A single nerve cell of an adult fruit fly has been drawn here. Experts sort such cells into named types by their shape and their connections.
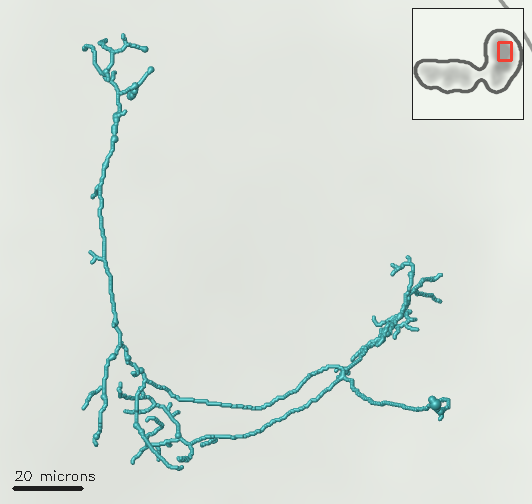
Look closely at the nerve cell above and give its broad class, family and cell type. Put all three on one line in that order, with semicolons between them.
central-brain intrinsic neuron; hemilineage LALa1_posterior; WEDPN17_b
